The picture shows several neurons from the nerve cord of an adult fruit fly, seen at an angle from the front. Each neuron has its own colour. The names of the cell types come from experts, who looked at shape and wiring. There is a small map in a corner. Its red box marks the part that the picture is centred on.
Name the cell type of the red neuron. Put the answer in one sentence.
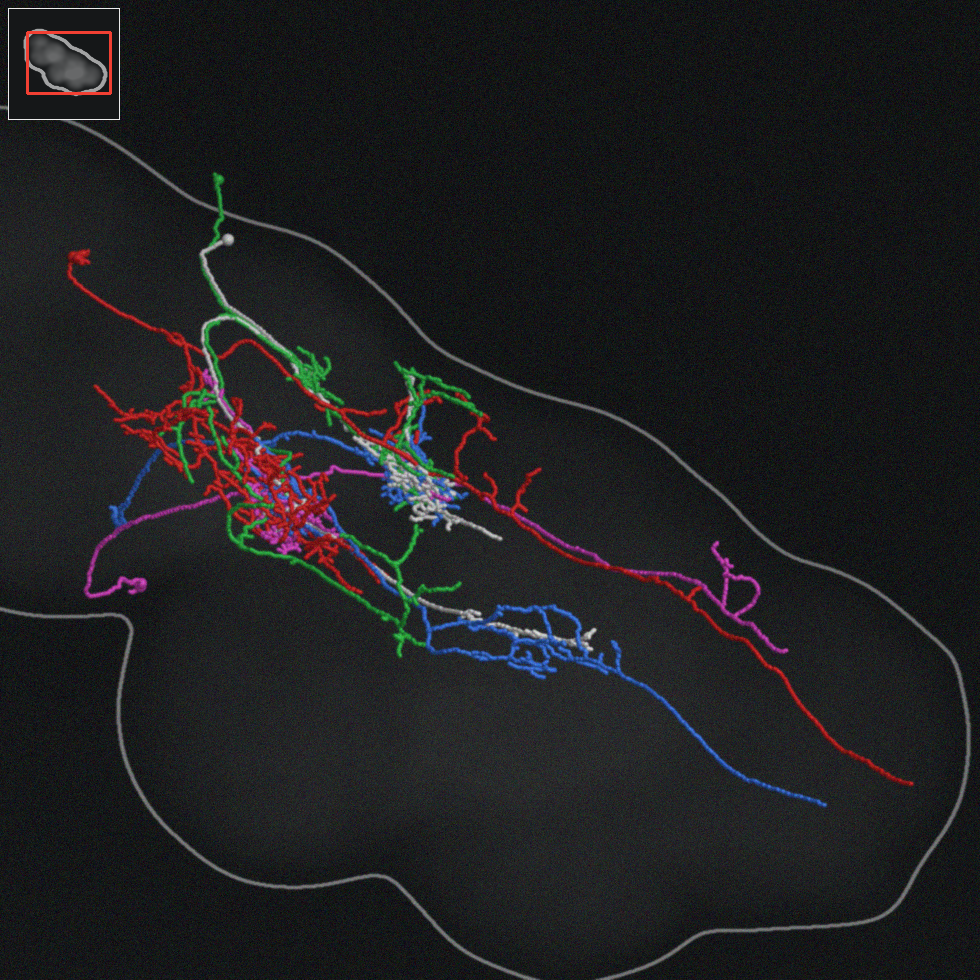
The cell type is AN19B039.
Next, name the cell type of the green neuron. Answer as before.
The cell type is IN06A072.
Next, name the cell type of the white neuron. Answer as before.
The cell type is IN06A091.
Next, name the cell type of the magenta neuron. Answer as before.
The cell type is IN07B068.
